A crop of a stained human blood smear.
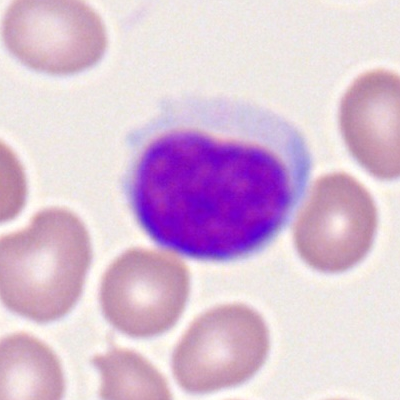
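Lymphocyte, the central cell in this stained blood smear. Look along its upper edge, where pale cytoplasm makes the outline irregular and a little ragged. The chromatin is dark purple and gathered into coarse clumps. Its cytoplasm is pale blue, and you will find no granules in it.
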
